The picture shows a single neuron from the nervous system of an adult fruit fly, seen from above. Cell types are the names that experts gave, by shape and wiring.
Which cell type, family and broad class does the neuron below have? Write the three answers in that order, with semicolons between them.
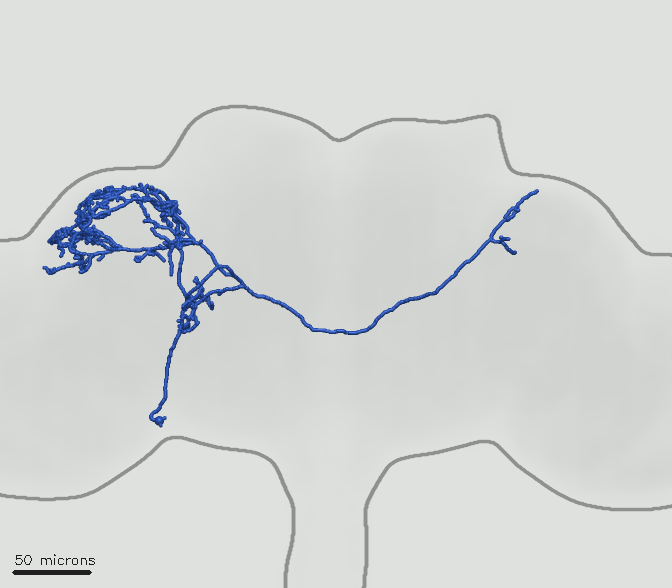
AVLP524_b; hemilineage DL1_ventral; central-brain intrinsic neuron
